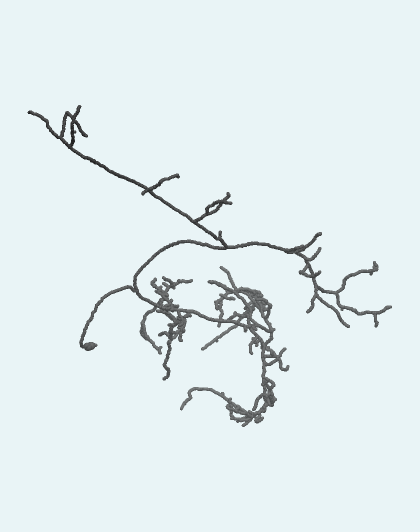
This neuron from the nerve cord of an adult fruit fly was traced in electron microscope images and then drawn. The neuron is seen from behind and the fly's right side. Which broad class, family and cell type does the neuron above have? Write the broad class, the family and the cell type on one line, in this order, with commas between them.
nerve-cord intrinsic neuron, hemilineage 08B, IN08B040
